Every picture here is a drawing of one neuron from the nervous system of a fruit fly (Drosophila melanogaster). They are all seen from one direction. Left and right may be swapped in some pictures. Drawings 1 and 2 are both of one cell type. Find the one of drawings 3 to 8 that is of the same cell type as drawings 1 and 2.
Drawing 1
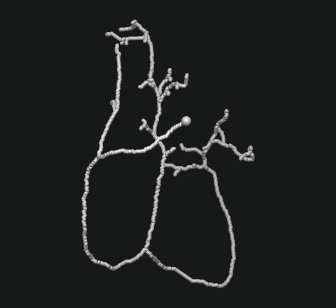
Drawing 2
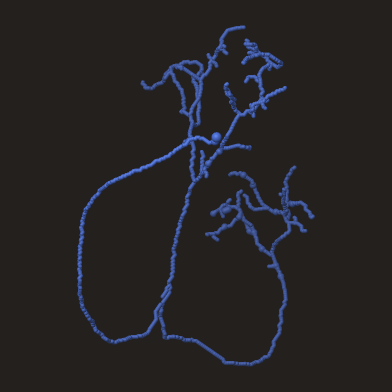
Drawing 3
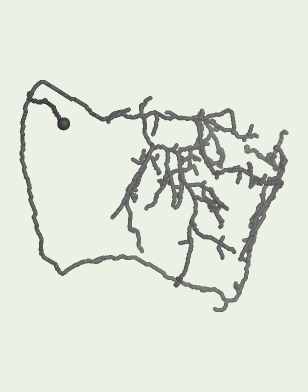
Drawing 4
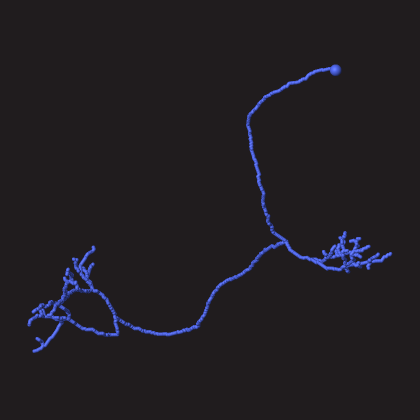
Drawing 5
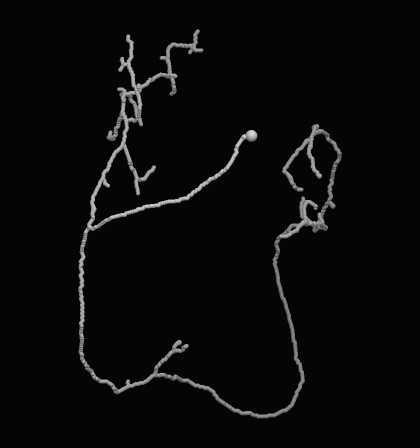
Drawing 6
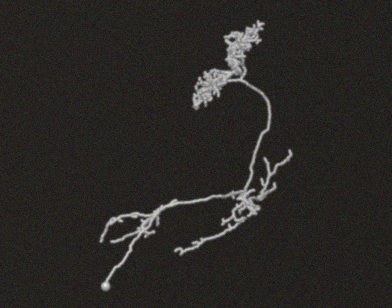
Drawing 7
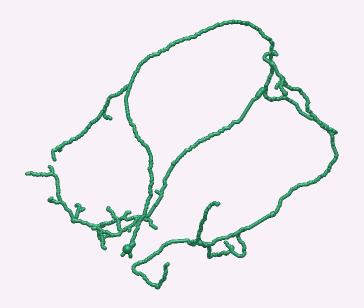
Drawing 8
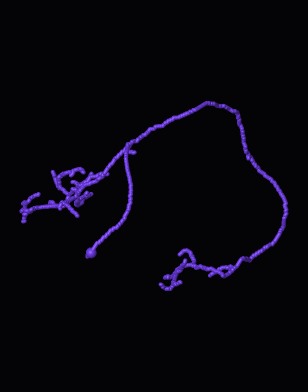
5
